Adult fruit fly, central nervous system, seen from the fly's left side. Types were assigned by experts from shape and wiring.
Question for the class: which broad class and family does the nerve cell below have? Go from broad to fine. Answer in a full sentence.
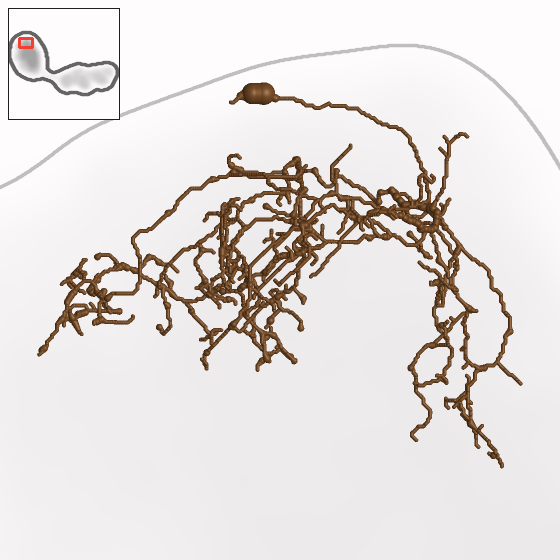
A central-brain intrinsic neuron of hemilineage SMPpd1.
